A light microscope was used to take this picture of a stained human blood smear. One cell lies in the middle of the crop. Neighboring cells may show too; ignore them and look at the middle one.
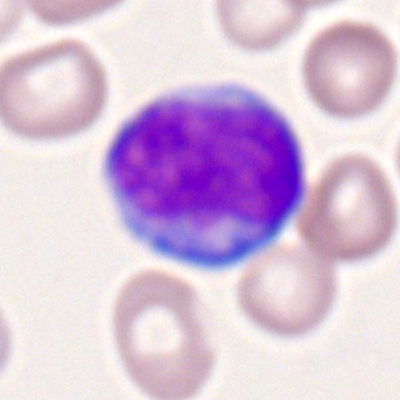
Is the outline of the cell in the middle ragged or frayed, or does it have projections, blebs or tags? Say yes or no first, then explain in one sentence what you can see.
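No. The cell has a roughly round, smooth outline.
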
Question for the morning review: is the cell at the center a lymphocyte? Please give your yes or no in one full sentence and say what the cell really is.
No, the cell occupying the centre is a blast, not a lymphocyte.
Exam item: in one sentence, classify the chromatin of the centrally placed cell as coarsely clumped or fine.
Chromatin in the nucleus here is coarsely clumped.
